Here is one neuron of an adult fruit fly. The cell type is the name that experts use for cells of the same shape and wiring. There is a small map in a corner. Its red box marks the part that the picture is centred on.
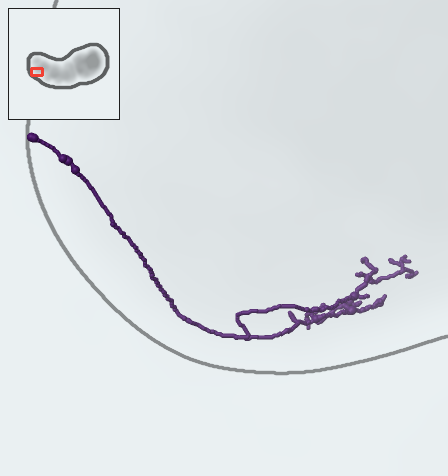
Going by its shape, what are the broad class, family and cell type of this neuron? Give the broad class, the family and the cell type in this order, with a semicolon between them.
sensory neuron entering the nerve cord; class mechanosensory tactile; SNta36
